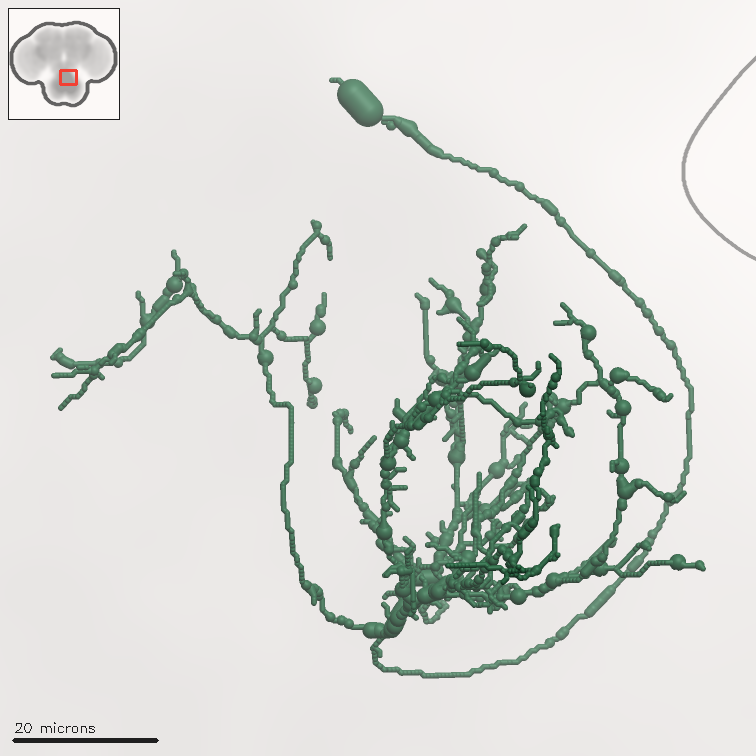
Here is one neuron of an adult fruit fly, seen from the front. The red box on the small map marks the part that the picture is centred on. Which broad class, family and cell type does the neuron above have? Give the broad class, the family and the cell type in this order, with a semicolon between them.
nerve-cord intrinsic neuron; hemilineage 11A; IN11A031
